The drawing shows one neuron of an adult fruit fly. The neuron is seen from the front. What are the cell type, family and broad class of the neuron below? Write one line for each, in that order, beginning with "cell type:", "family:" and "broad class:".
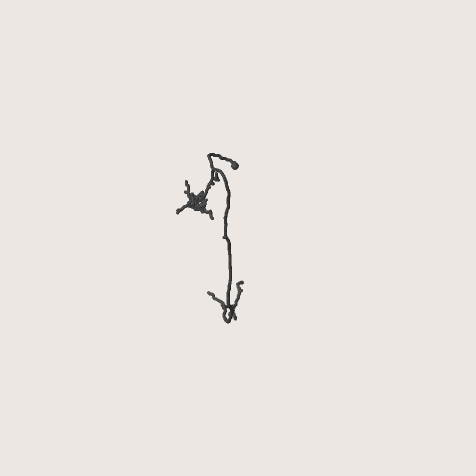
cell type: DNp17
family: hemilineage PSp2
broad class: descending neuron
